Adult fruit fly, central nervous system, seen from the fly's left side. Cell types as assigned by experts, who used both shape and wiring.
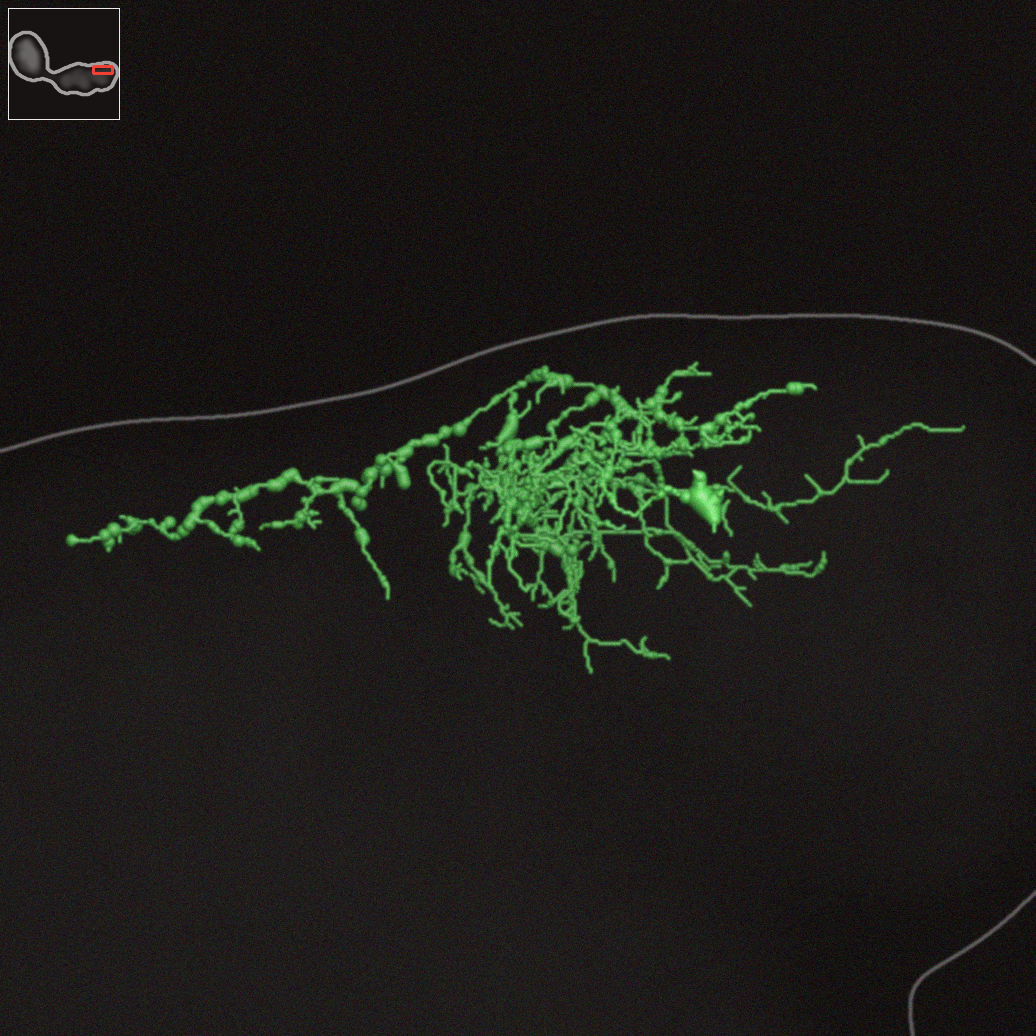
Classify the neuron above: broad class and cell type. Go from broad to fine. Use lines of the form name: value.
broad class: nerve-cord intrinsic neuron
cell type: INXXX373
